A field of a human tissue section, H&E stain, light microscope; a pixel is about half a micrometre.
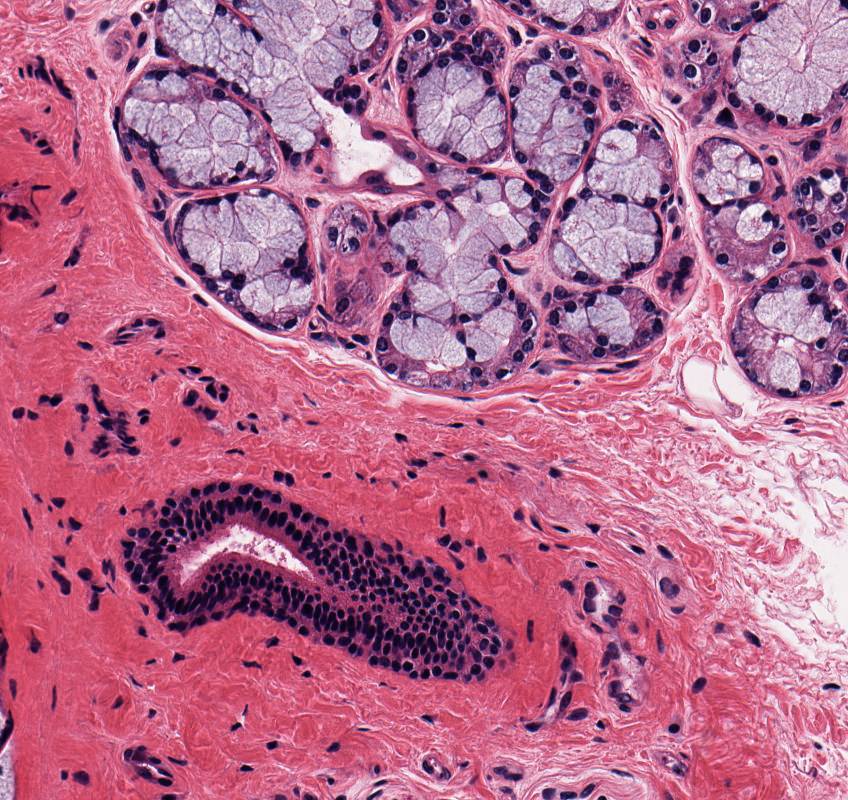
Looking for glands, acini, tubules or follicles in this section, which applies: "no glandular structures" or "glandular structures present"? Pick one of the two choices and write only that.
Glandular structures present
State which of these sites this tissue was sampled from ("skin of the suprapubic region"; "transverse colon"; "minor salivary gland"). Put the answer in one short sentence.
The site this tissue was sampled from is the minor salivary gland.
